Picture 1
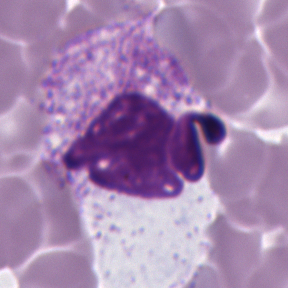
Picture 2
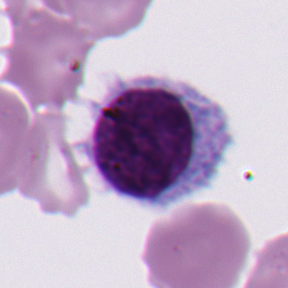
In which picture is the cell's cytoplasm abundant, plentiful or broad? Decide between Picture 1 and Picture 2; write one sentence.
Picture 1 has the cell whose cytoplasm is abundant.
